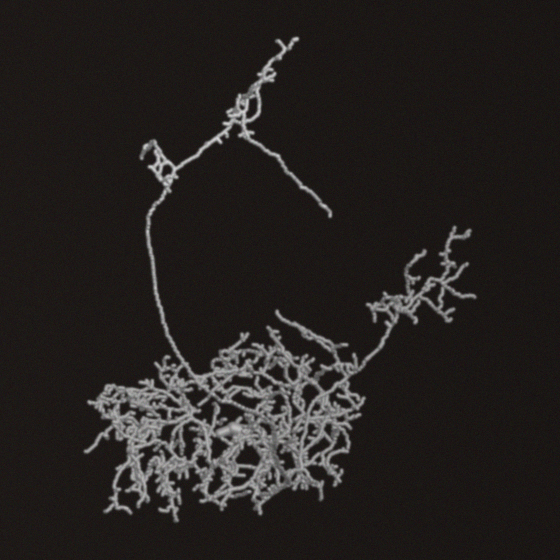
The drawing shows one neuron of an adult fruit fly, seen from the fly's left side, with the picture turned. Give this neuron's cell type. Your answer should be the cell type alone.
AVLP217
